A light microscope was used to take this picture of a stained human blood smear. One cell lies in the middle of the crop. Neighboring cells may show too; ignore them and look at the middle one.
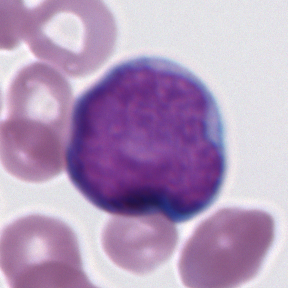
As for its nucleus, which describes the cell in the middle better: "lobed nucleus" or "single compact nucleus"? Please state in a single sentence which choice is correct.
This cell's nucleus is a single compact mass, round, oval or kidney-shaped.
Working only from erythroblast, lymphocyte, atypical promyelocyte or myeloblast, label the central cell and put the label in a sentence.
The cell occupying the middle of the crop is a myeloblast.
